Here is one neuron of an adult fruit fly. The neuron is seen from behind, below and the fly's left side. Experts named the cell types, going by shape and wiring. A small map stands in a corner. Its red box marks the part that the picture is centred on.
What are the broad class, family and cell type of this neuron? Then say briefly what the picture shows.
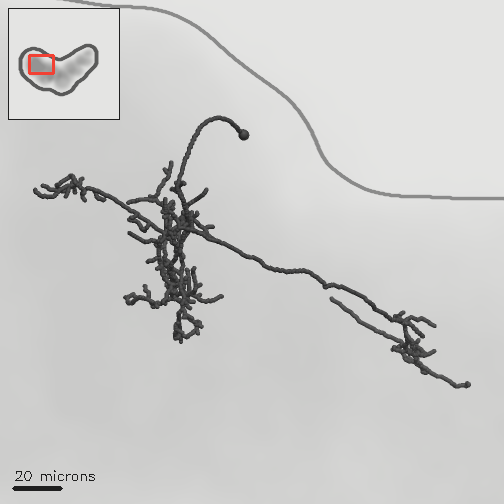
It is a central-brain intrinsic neuron. Its family is hemilineage SMPp&v1_posterior. It is of cell type SMP449. By the scale bar it is about 190 microns wide in this view. Dozens of branch ends can be seen.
